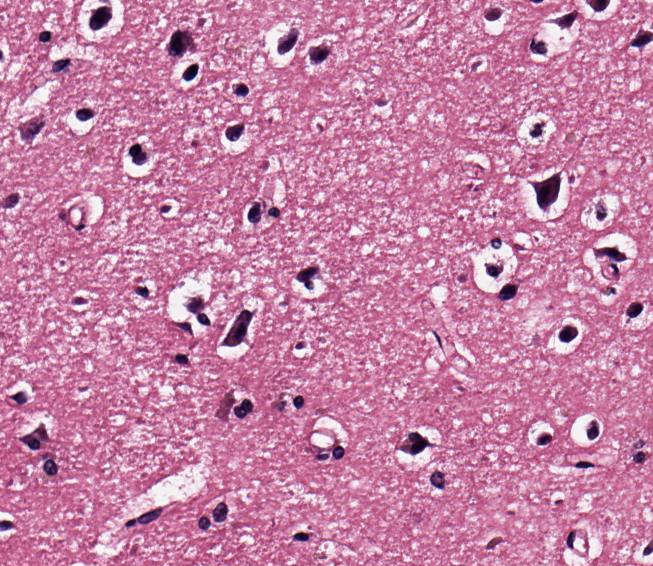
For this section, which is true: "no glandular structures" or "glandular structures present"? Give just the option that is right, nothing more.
No glandular structures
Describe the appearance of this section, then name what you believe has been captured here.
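A pink, finely granular background speckled with many tiny clear vacuoles fills the field. Neurons are scattered singly, not clustered; many show shrunken, angular, dark-staining cell bodies and nuclei. Small round dark nuclei without visible cytoplasm are scattered, several beside neurons. This is cerebral cortex.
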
